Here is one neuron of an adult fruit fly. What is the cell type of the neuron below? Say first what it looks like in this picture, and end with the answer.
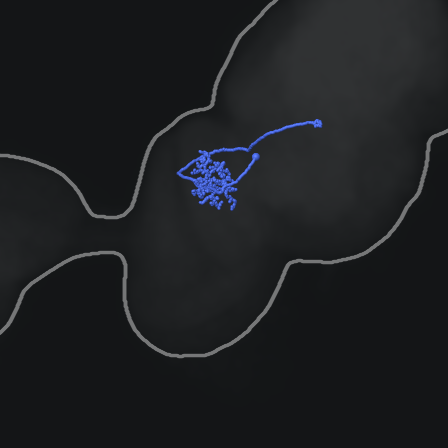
In this view it is wider than it is tall. It is a visual projection neuron. It is of cell type MeTu1.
